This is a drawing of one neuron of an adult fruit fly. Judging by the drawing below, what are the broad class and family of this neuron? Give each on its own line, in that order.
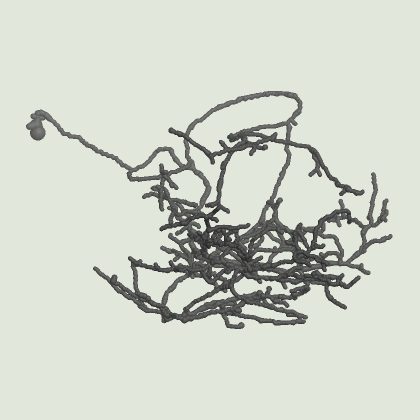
nerve-cord intrinsic neuron
hemilineage 01A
